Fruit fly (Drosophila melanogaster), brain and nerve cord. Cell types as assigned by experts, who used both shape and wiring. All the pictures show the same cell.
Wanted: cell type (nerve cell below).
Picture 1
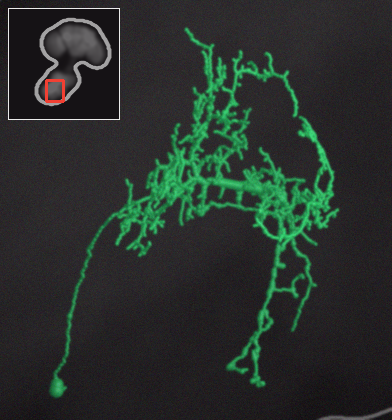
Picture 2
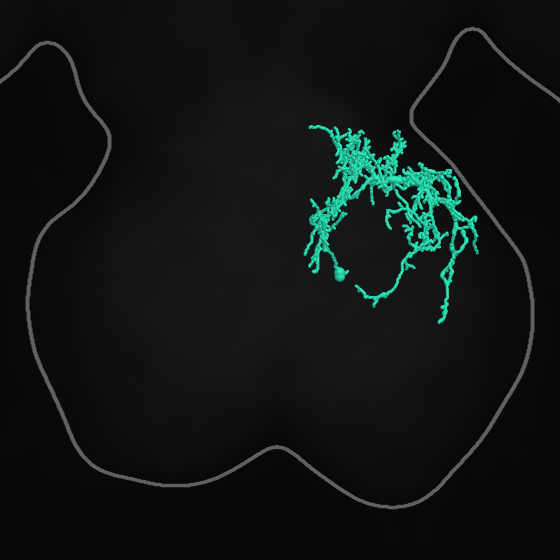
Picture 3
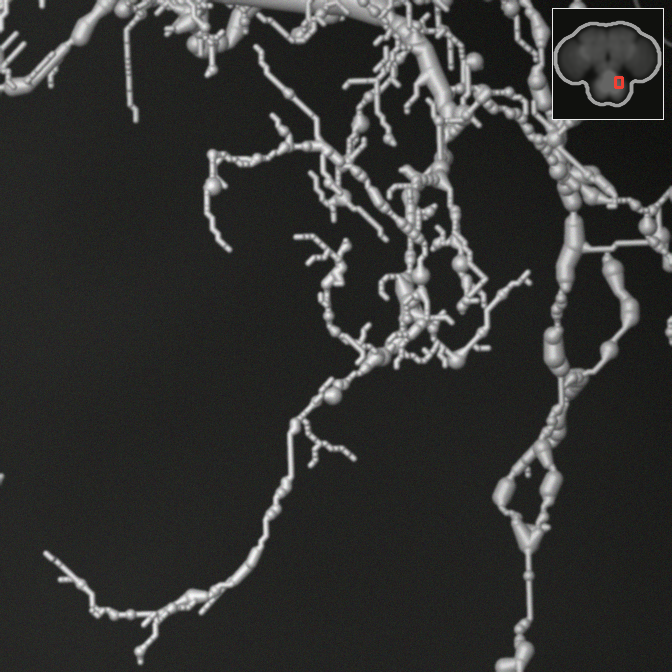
IN03A037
